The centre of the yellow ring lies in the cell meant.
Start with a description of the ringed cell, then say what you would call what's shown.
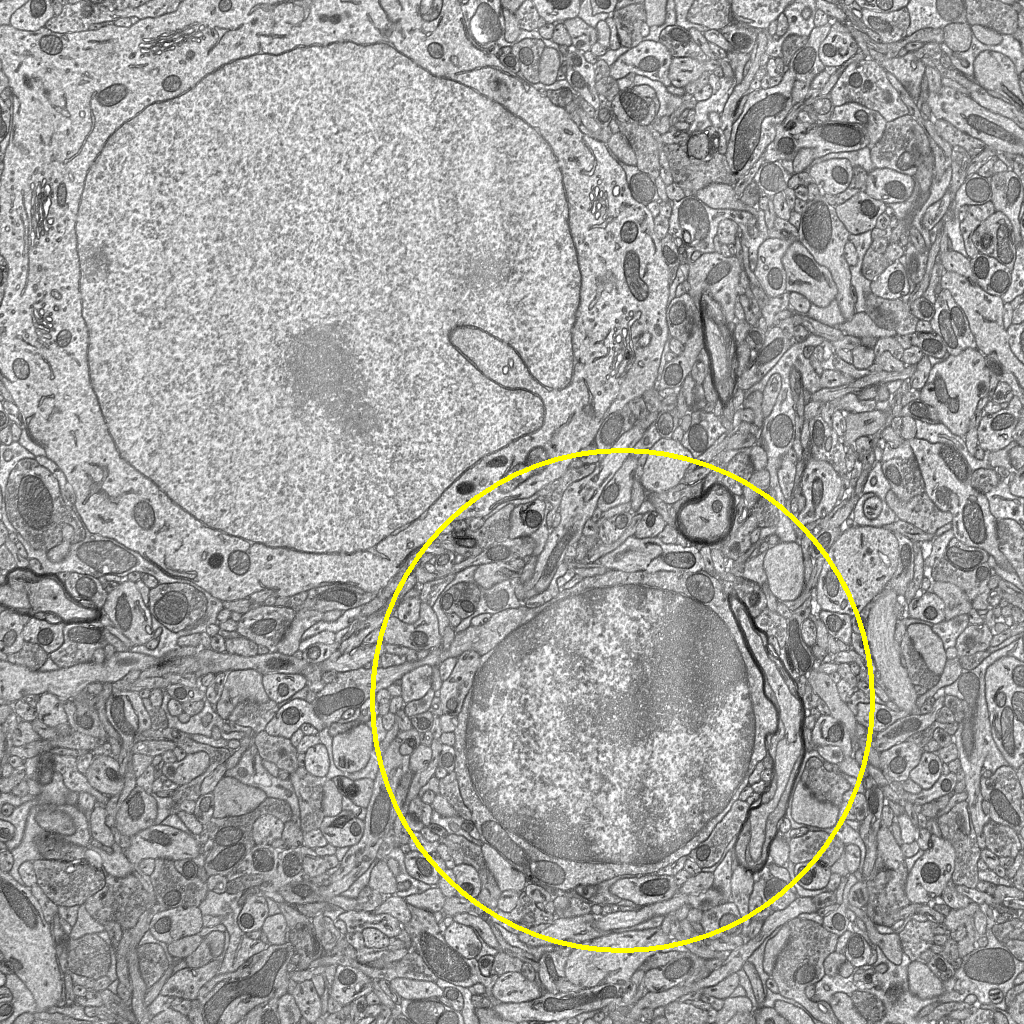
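Let's start with the nucleus: it's round, its outline is smooth, and it sits entirely within the picture. Notice that the envelope has no deep folds or indentations. Across the nucleus, large dark chromatin patches alternate with paler granular areas. You won't find a distinct nucleolus standing out. This cell is an oligodendrocyte.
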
